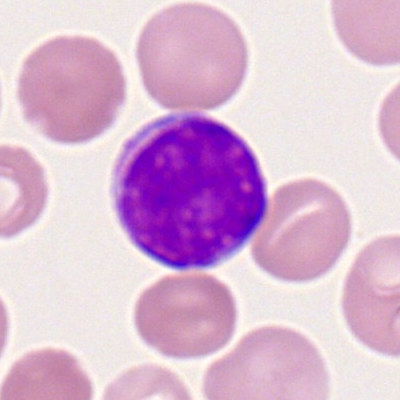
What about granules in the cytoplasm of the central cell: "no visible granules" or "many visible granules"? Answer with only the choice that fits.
No visible granules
